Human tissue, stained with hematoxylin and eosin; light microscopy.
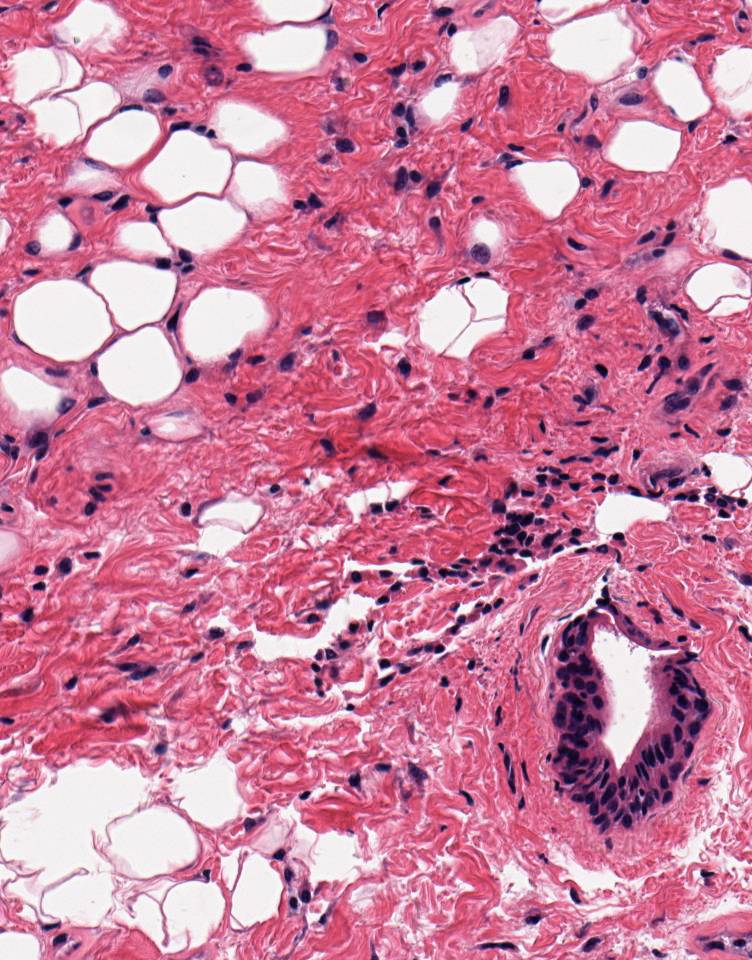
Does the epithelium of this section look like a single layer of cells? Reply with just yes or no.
No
